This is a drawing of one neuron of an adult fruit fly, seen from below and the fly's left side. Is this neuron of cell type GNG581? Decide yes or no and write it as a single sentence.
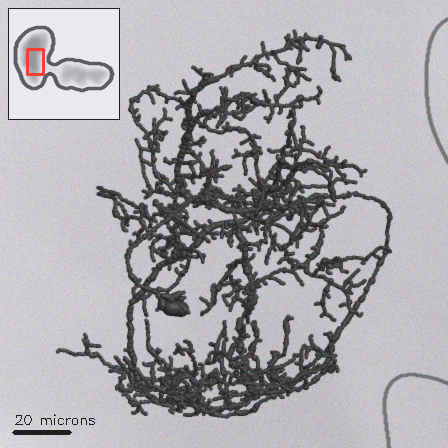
Yes, cell type GNG581 includes the neuron.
